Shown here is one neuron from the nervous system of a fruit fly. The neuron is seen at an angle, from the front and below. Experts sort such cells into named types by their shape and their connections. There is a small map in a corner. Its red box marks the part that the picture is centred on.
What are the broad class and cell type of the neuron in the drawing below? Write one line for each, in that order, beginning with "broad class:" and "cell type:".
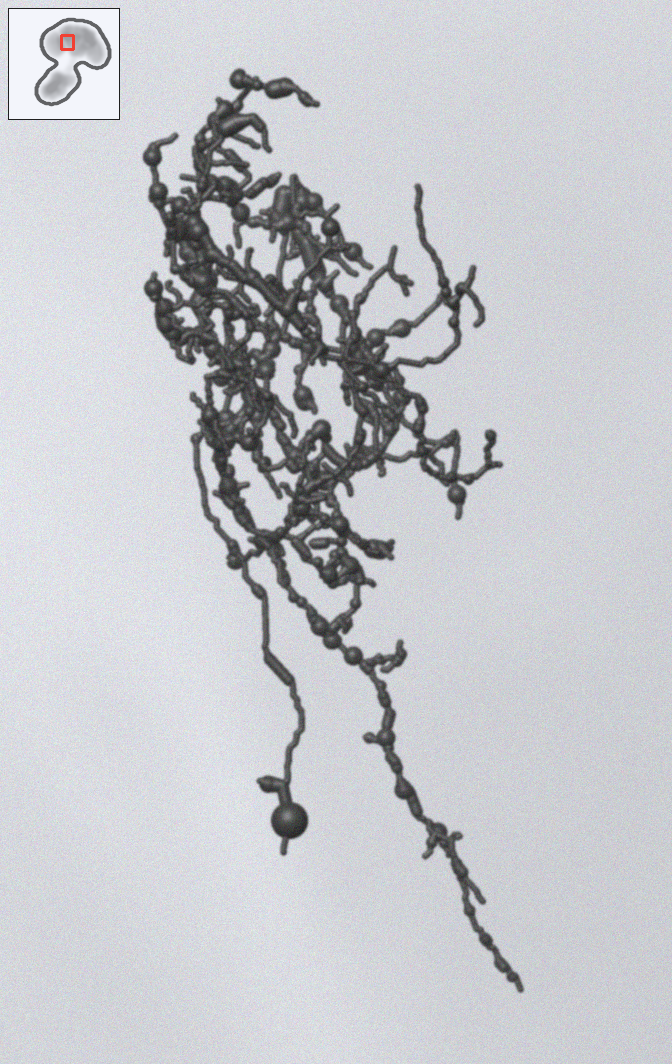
broad class: central-brain intrinsic neuron
cell type: CB3409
